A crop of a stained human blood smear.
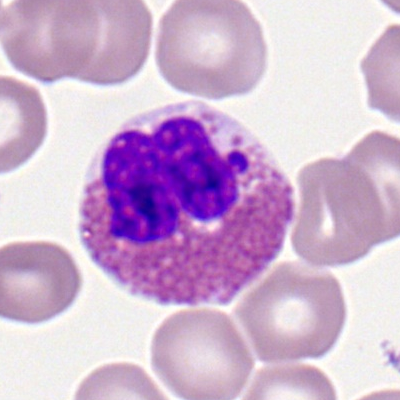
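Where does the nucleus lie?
In the upper half of the cell, as joined lobes of dark purple, coarsely clumped chromatin.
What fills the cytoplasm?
Many round pink-orange granules, densest in the lower half, with only a thin, paler rim of cytoplasm above the nucleus.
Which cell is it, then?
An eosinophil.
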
